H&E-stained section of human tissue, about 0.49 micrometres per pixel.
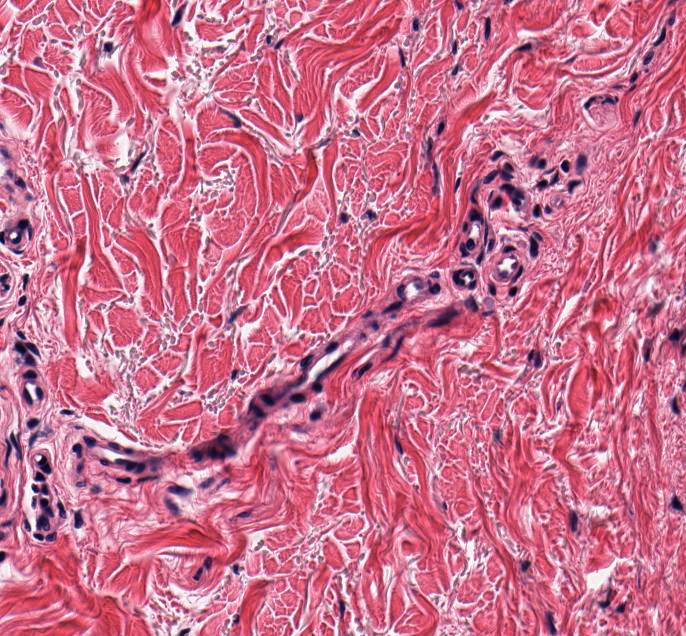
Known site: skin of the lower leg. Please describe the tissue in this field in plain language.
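Field entirely occupied by dense pink collagen bundles running in many directions. Upper centre: numerous bundles cut across, forming closely packed polygonal pink profiles. Cells sparse; mostly small, dark, elongated nuclei between bundles. Upper right: cluster of several small round vessel profiles lined by dark nuclei.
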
